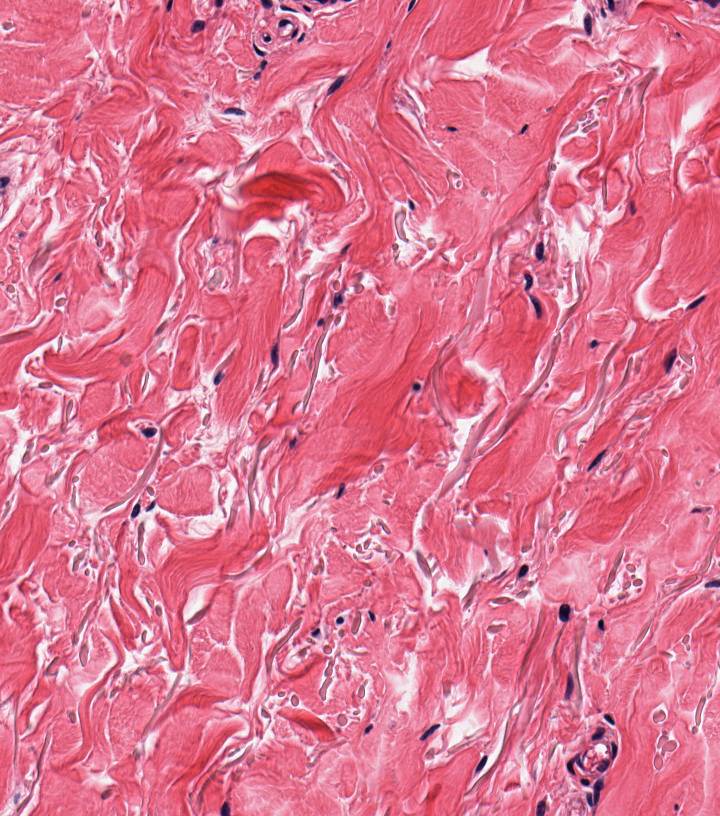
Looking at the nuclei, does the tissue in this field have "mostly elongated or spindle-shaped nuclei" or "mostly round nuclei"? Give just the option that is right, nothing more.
Mostly elongated or spindle-shaped nuclei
